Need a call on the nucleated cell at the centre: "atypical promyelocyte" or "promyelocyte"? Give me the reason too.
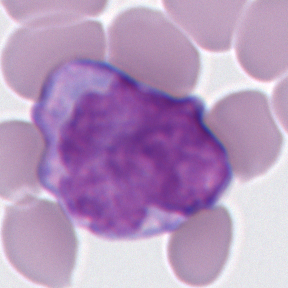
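I'd call this an atypical promyelocyte rather than a promyelocyte.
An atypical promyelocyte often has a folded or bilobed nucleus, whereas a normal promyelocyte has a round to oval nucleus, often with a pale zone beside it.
What weighs most for me is that this nucleus is not round to oval but has an irregular, lumpy outline. It fills about 70% of the cell's area. The cell outline, too, is irregular and angular rather than round, and the pale bluish-lilac rim of cytoplasm is wider on the left side than on the right.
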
